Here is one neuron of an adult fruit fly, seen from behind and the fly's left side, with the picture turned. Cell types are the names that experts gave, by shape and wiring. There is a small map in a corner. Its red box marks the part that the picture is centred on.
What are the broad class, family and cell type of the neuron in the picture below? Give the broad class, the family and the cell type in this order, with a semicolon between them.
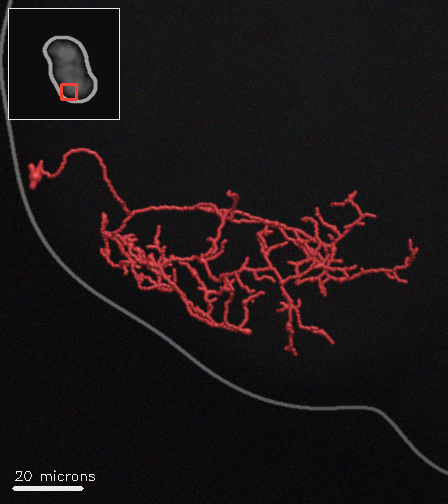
central-brain intrinsic neuron; hemilineage SLPpm1; CB3477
